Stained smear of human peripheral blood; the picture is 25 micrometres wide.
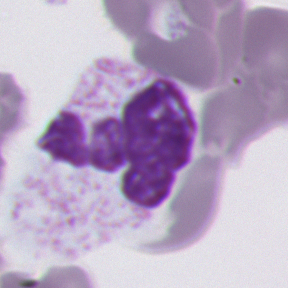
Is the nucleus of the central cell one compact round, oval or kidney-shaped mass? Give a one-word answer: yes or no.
No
